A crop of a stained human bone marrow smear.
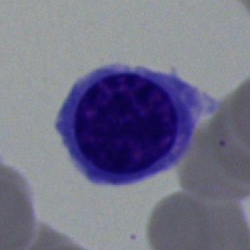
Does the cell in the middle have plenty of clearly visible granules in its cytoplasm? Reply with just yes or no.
No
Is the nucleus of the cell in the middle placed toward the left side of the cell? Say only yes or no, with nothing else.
Yes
